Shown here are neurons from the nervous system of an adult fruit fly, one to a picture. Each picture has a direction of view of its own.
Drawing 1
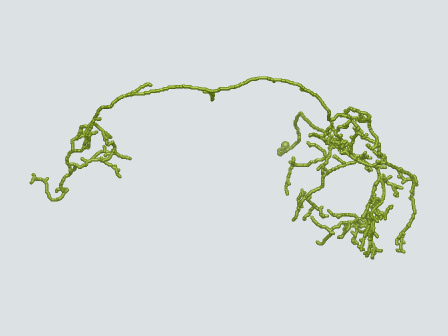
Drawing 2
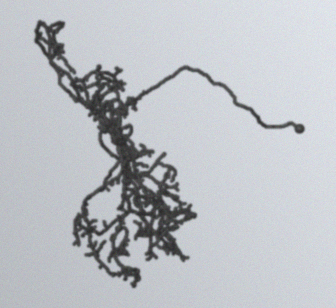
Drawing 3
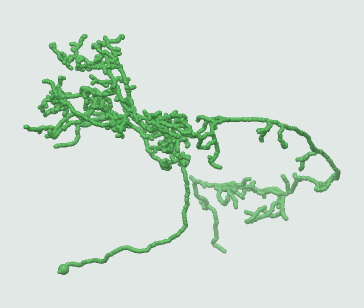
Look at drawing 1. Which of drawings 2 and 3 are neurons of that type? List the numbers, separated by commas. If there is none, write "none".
2, 3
